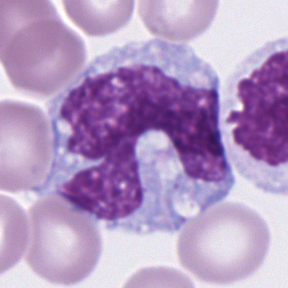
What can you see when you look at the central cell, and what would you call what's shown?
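The nucleus is bent into a horseshoe opening downward. The cytoplasm lacks coarse coloured granules and holds a small clear vacuole at the lower right of the nucleus. The cell outline is roughly round, its edge slightly uneven. This is a monocyte.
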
